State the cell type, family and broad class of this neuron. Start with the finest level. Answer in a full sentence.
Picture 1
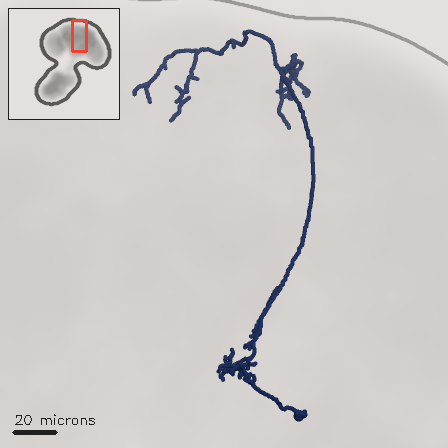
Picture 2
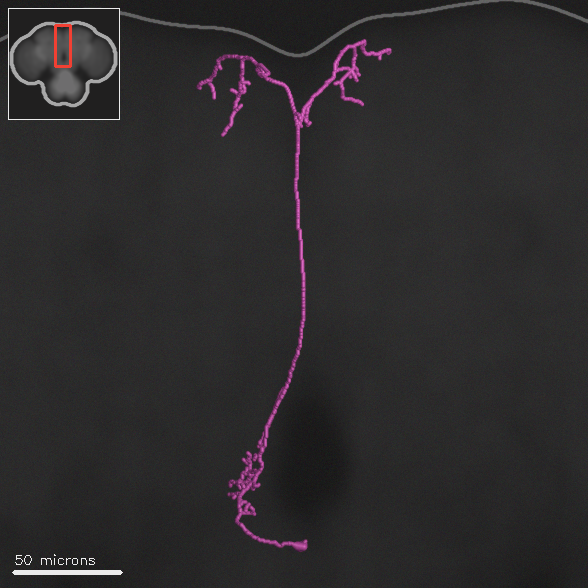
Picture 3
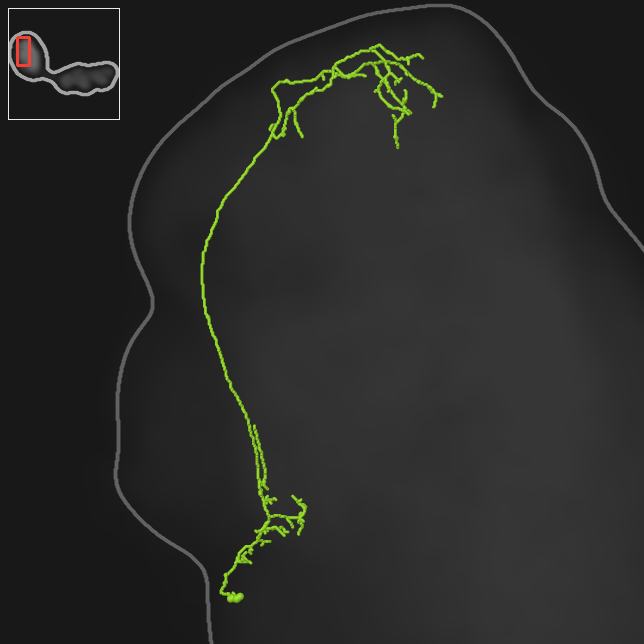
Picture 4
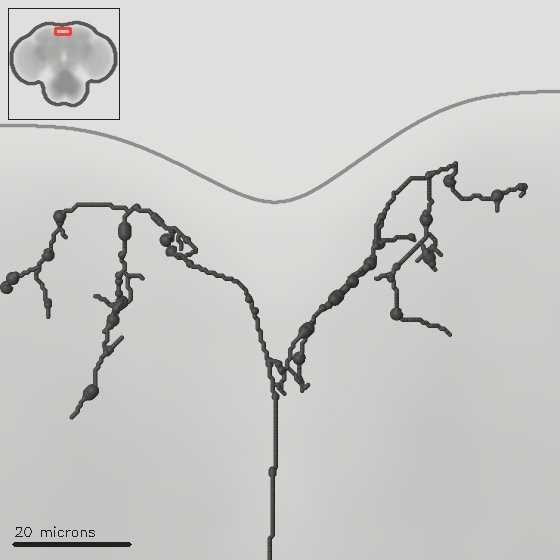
Type CB1537 of hemilineage FLAa3, a central-brain intrinsic neuron.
